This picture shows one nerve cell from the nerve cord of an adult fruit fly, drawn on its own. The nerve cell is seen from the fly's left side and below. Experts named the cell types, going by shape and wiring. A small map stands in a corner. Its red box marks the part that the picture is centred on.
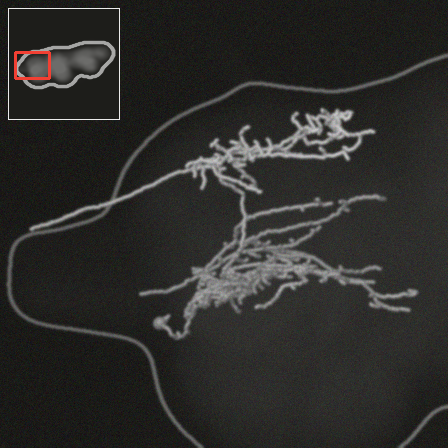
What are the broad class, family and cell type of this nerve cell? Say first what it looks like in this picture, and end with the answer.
The picture shows dozens of branch ends. In this view it is wider than it is tall. This is an ascending neuron. Its family is hemilineage 18B. The cell type is AN18B023.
